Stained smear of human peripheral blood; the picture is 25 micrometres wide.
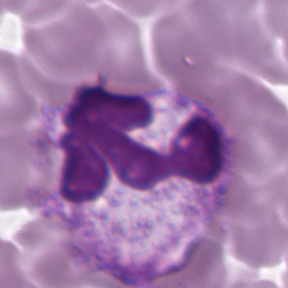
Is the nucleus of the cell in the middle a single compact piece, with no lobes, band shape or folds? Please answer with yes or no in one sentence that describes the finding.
No, there is a nucleus split into distinct lobes in this cell.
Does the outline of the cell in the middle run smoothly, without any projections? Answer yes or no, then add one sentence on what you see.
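No. The cell outline is roughly round with a slightly ragged, granular edge.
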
